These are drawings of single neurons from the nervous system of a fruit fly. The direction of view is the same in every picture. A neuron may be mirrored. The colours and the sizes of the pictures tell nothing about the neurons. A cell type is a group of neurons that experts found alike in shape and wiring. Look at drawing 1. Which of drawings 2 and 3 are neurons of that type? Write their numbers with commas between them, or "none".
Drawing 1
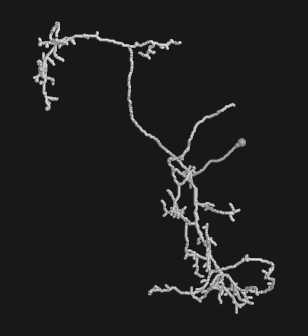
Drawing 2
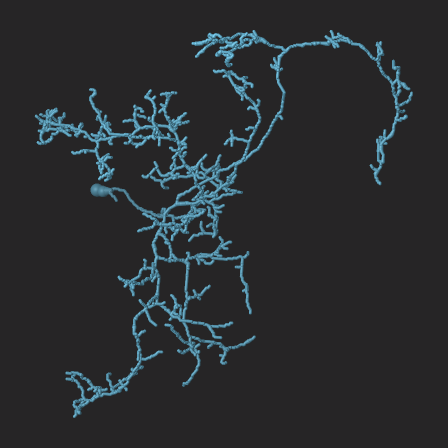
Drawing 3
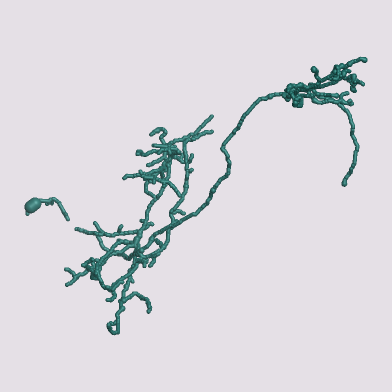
2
